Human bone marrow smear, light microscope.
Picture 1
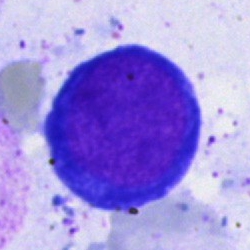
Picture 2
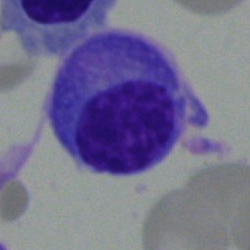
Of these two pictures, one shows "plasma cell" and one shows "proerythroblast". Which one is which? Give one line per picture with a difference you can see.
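In picture 1 we see a proerythroblast: The cytoplasm forms only a thin rim around the nucleus.
In picture 2 we see a plasma cell: The cytoplasm is abundant and widest on the upper left side of the nucleus.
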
